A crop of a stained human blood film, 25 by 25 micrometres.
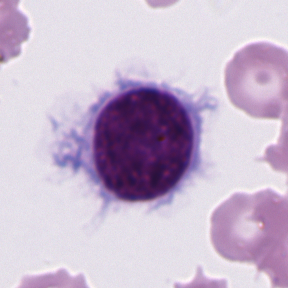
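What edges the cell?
Fine hair-like projections fringe it on all sides.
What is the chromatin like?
Dark purple, with a fine mottled texture.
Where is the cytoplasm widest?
On the left side of the nucleus; the cytoplasm is pale greyish blue.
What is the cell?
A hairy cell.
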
